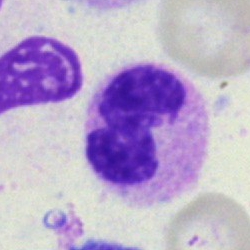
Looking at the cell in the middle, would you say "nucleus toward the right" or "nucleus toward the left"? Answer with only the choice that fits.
Nucleus toward the left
